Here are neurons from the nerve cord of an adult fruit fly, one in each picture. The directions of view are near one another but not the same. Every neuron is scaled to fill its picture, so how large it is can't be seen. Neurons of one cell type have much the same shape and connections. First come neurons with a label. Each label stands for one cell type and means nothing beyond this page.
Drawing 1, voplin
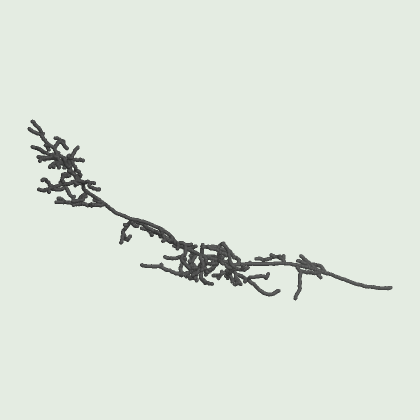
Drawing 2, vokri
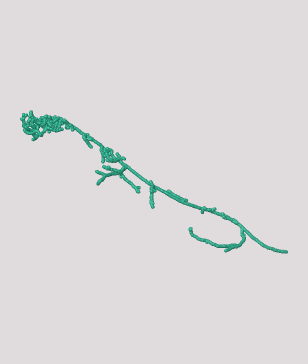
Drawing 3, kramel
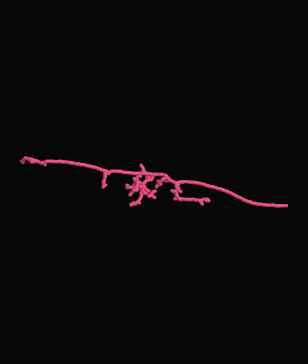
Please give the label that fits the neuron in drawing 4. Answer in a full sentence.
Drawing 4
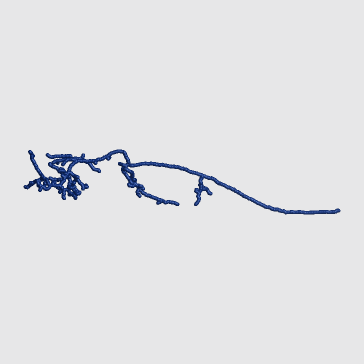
It belongs to kramel.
